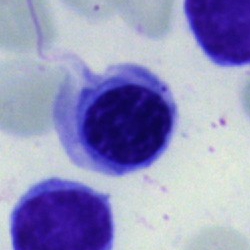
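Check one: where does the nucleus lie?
It sits toward the right, so the rim of cytoplasm is wider on the left.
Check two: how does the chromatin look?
It is dark purple and coarsely clumped.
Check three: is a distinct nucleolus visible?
No, none can be made out, and the cytoplasm shows no granules either.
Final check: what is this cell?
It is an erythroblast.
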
